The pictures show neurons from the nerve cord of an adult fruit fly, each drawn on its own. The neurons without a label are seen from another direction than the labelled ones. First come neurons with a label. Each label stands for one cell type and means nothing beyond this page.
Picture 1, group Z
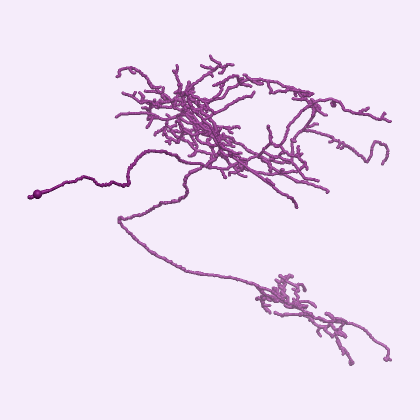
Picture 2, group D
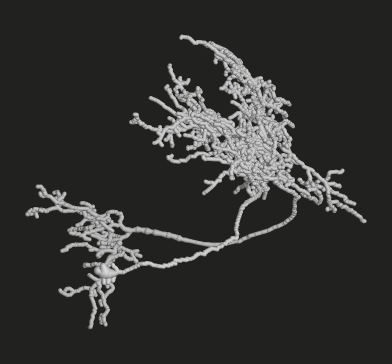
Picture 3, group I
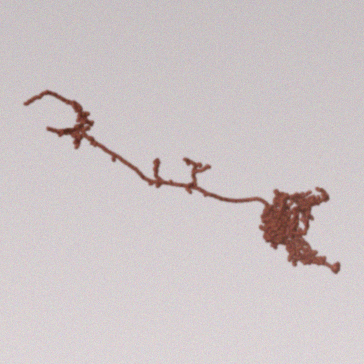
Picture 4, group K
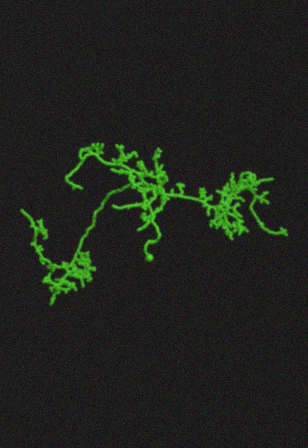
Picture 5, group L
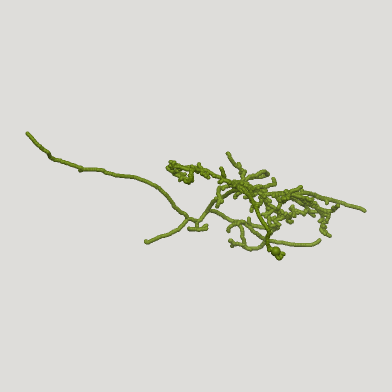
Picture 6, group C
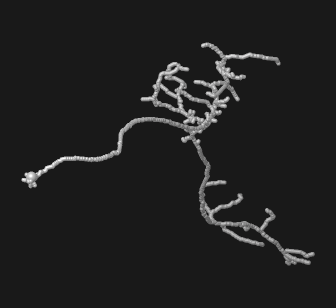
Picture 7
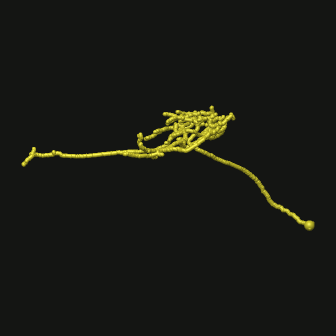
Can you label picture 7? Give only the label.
group C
